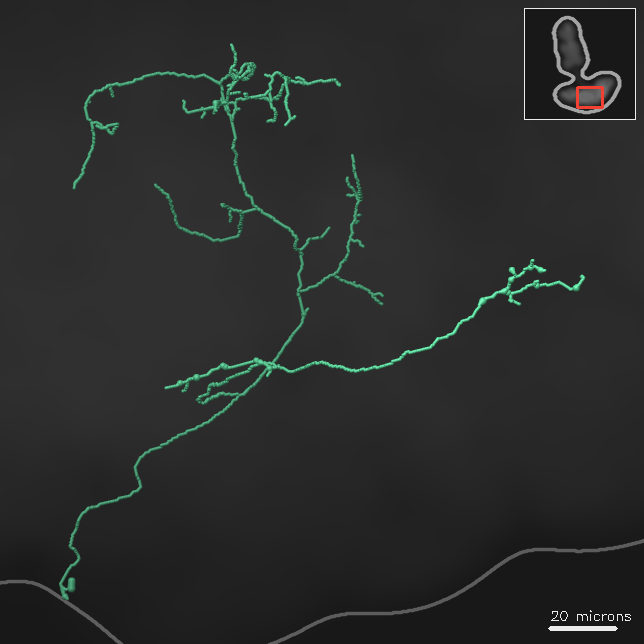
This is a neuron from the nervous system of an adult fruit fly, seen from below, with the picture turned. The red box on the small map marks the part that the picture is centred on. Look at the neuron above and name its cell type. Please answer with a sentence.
The cell type is LAL006.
